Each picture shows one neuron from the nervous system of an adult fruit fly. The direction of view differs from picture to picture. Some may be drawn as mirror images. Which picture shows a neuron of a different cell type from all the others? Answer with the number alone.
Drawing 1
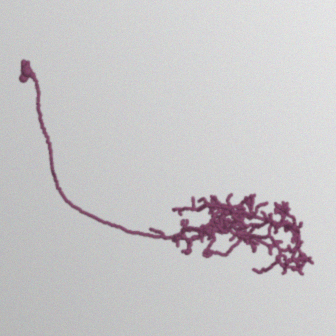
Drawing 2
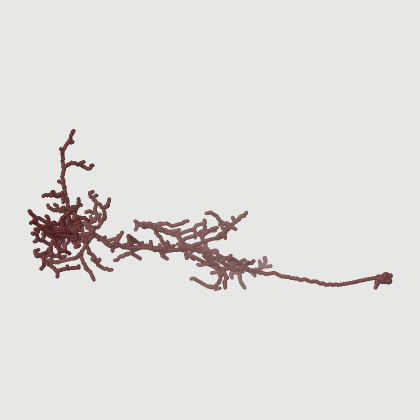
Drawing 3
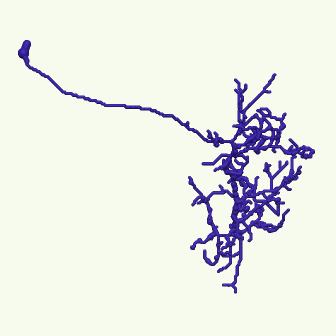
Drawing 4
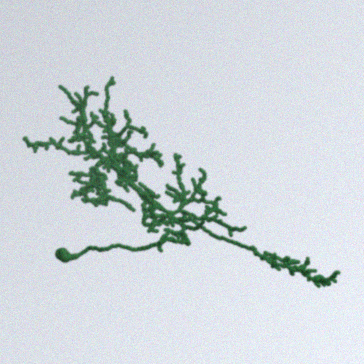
1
